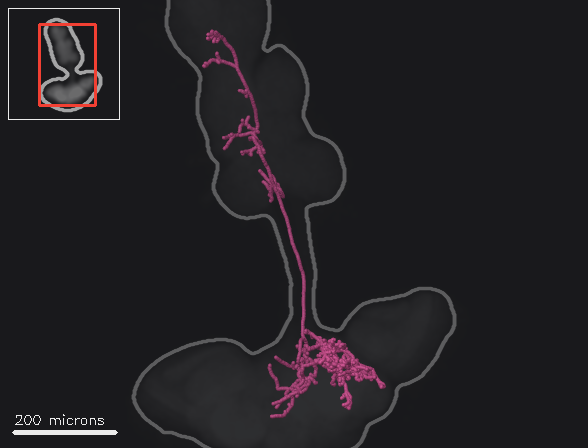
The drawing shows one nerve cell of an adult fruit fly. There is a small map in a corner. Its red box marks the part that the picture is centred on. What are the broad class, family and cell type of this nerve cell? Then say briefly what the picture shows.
This is a descending neuron. The family is hemilineage MX3. The cell type is DNge141. It reaches both the brain and the nerve cord, passing through the neck. From top to bottom in the picture it spans about 750 microns.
